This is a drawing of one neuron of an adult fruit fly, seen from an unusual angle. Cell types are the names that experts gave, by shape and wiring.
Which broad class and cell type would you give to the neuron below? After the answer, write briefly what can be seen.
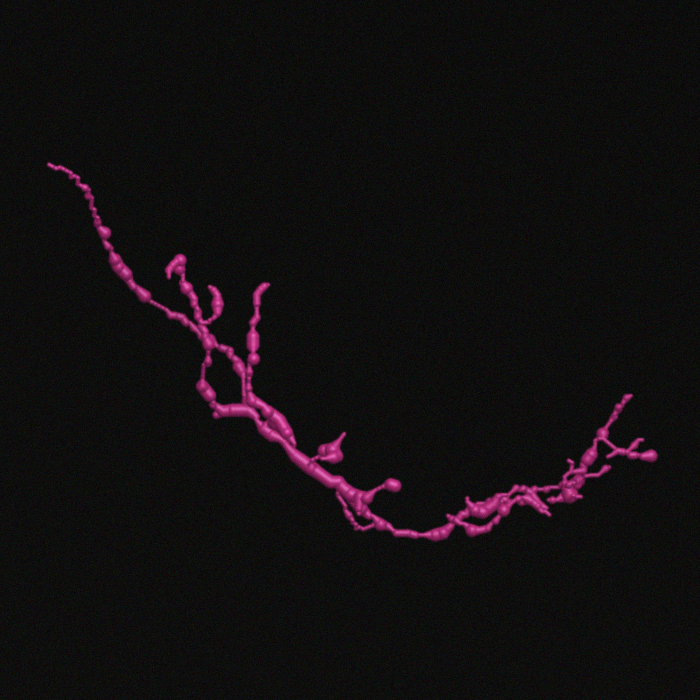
This is a sensory neuron entering the nerve cord. Its cell type is SNxx04. In this view it is wider than it is tall.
